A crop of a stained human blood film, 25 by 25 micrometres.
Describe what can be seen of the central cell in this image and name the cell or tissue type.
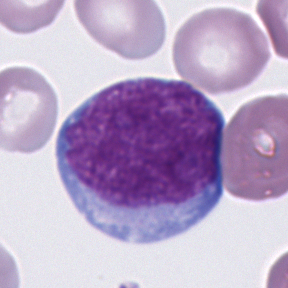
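Measures about 15 micrometres across. Nucleus off-centre toward the top, filling about 70% of the cell's area. Chromatin fine, evenly stippled throughout. Cytoplasm blue, deepest at the outer edge; broad crescent below the nucleus, thin rim above. This is a myeloblast.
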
